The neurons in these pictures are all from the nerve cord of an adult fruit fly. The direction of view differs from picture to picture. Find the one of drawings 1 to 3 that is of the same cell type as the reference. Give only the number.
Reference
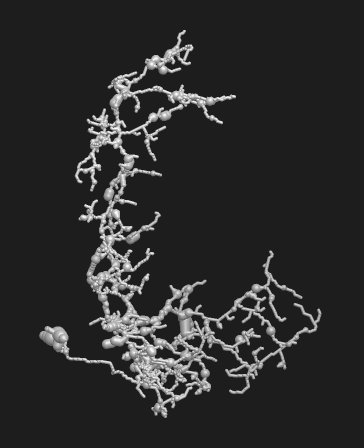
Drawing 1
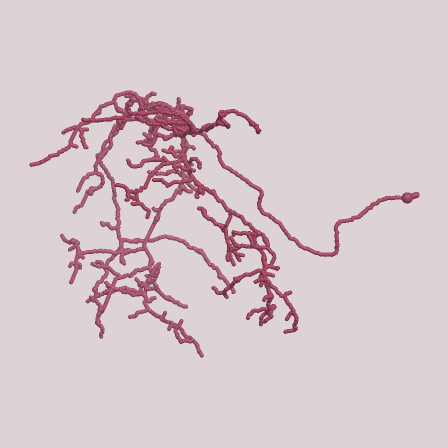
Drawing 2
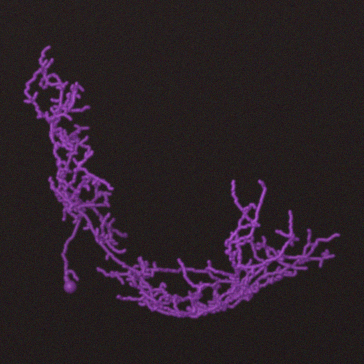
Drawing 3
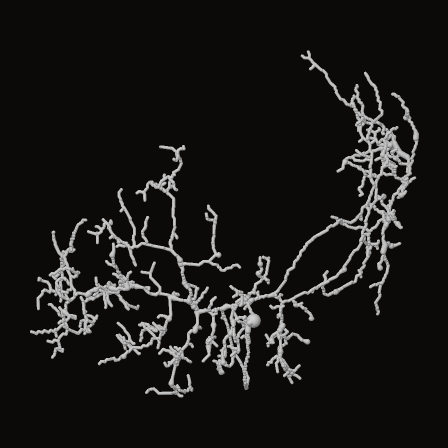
3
